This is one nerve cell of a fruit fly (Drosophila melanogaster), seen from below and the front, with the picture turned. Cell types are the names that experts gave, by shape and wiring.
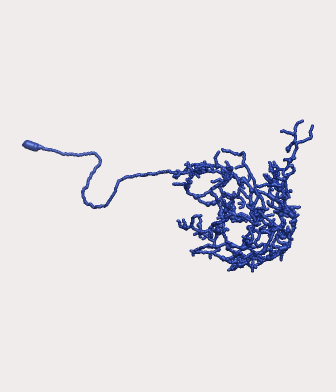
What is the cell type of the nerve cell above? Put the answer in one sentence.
The cell type is AVLP423.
